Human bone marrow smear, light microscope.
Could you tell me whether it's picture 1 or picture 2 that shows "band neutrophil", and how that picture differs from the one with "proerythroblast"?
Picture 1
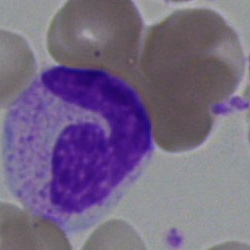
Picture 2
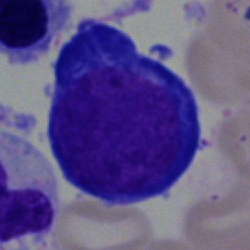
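Picture 1 holds the band neutrophil; picture 2 holds the proerythroblast. The band neutrophil has a roughly round, smooth outline, and its nucleus is a thick curved band bent into a hook.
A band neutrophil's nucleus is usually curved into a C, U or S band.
Its chromatin stains dense dark purple with a coarse, clumped texture, no nucleoli are visible, and the cytoplasm shows no vacuoles.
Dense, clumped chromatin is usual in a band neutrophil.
In the proerythroblast the chromatin is instead finely granular and evenly spread. Its cytoplasm is deep blue without visible granules, and a rounded bulge of cytoplasm projects from the upper left of the cell. Red cells press against the upper and right border of the band neutrophil, while pale red cells lie on the right side of the proerythroblast.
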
